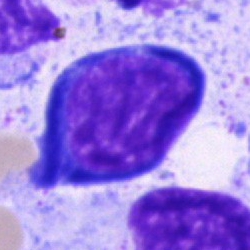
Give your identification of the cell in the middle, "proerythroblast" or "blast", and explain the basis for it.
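The answer is proerythroblast. The cell is oval, with a tapering tail of cytoplasm drawn out toward the lower left. Its chromatin is finely textured with paler streaks rather than coarsely clumped. A narrow rim of deep blue cytoplasm surrounds the nucleus.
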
